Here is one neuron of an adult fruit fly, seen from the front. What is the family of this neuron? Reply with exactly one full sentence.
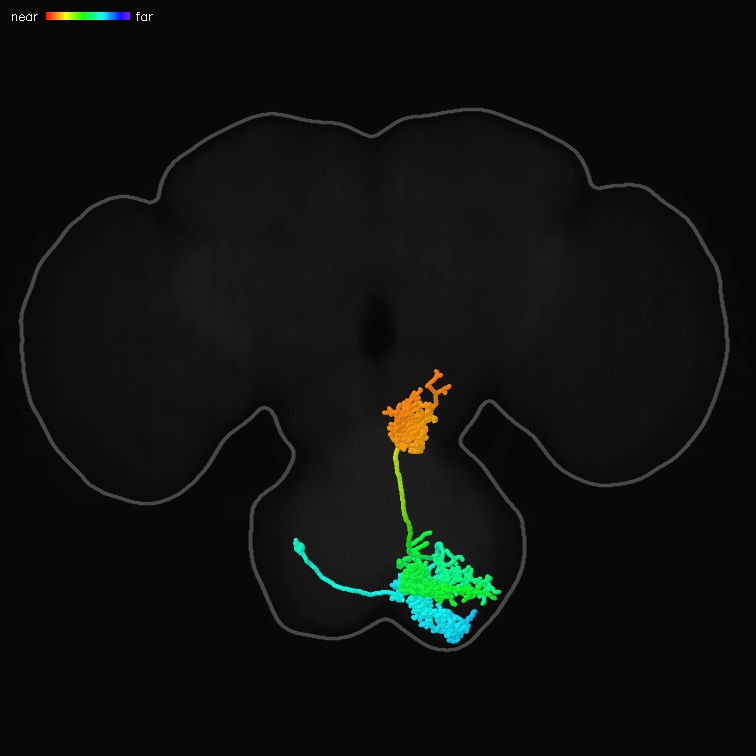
The neuron has the family hemilineage 09B.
